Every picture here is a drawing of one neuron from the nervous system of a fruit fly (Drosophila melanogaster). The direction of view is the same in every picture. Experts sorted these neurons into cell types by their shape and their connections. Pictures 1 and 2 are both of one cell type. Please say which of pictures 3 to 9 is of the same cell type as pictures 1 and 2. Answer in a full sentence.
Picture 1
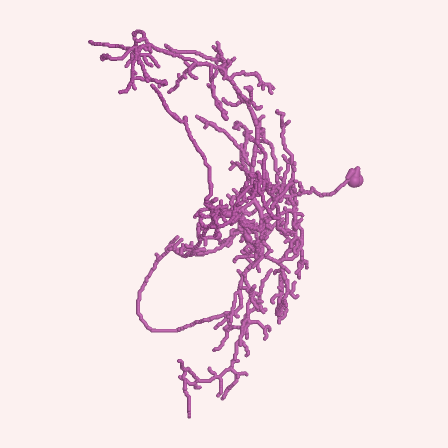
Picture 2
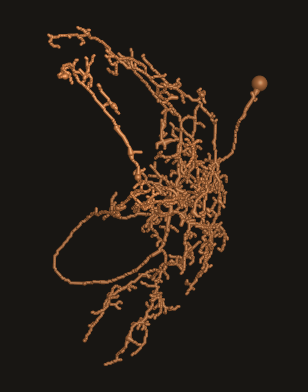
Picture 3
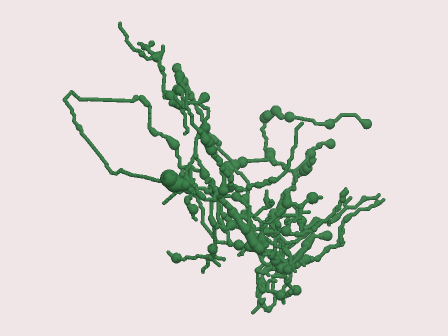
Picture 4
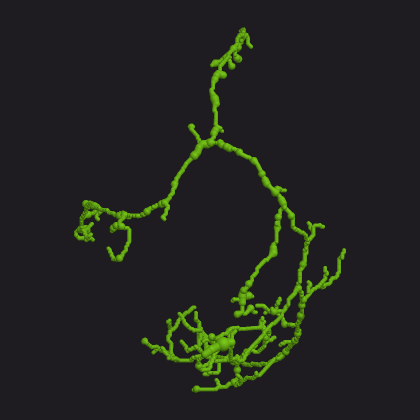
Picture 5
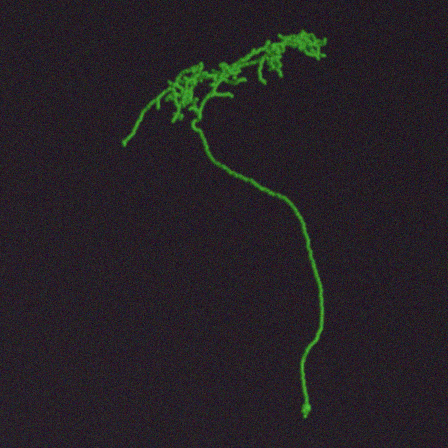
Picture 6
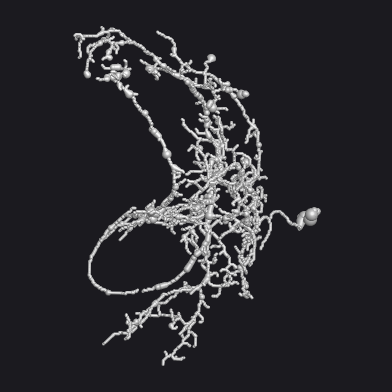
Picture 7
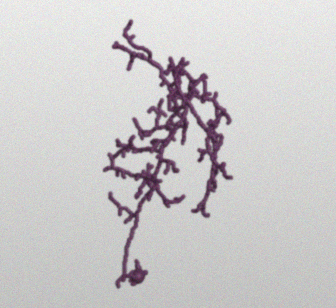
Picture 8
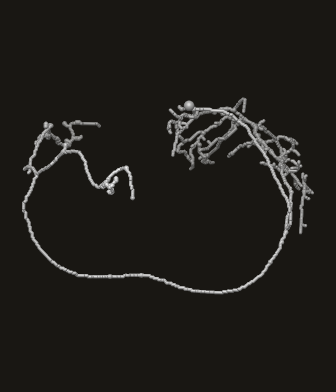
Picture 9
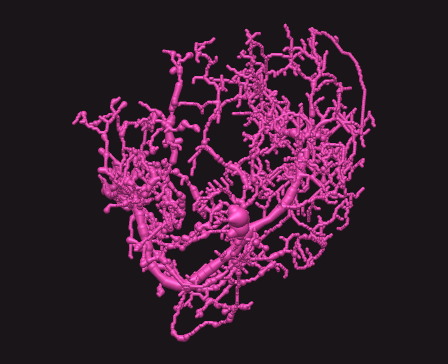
Picture 6 is of the same cell type.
